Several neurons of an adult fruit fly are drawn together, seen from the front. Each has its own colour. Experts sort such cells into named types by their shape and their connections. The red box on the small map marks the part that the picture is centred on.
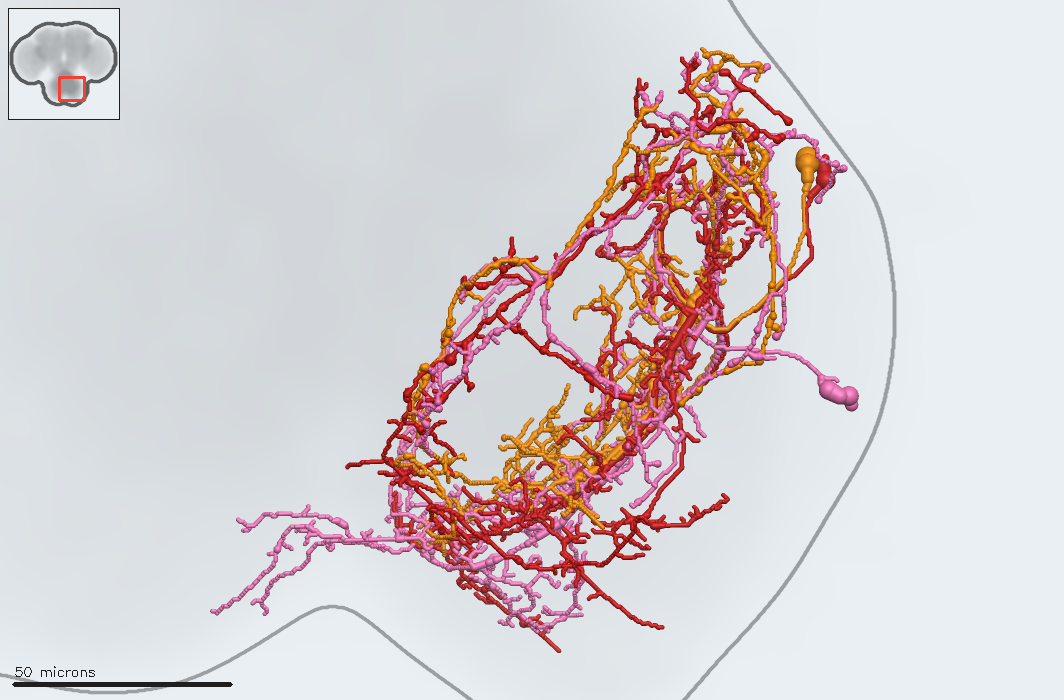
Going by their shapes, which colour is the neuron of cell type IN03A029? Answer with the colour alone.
pink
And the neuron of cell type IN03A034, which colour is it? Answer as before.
orange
